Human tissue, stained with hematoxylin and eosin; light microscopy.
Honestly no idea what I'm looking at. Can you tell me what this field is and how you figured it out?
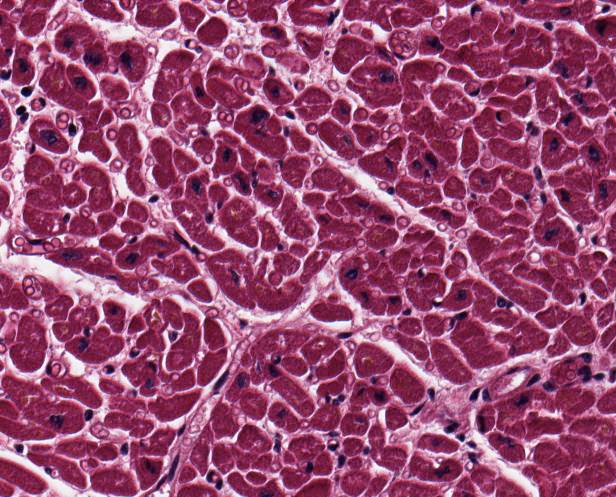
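It's myocardium you're looking at, with most fibres cut transversely into packed rounded-polygonal profiles grouped in bundles. The fibre cytoplasm is deeply eosinophilic, a dark pink-red right across the field.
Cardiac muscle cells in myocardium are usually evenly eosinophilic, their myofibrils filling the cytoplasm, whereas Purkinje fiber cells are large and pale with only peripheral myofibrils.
Small thin-walled capillaries, some holding red cells, sit in the narrow spaces between fibres.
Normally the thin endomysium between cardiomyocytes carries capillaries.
No fat cells turn up anywhere.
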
